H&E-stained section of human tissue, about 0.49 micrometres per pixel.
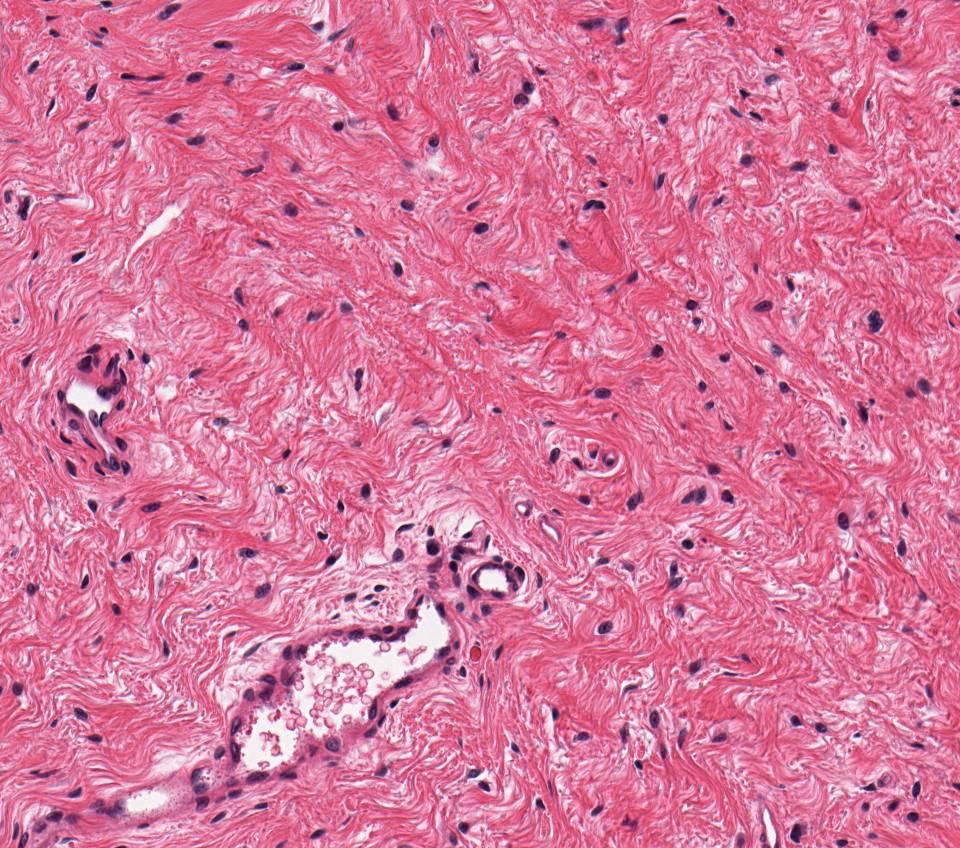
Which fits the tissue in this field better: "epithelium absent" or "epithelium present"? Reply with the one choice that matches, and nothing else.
Epithelium absent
